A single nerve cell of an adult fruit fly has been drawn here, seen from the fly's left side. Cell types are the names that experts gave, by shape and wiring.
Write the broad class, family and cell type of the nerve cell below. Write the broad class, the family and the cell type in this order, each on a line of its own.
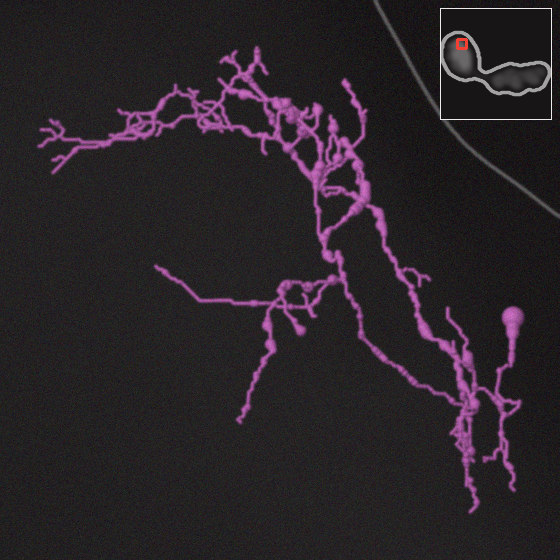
central-brain intrinsic neuron
hemilineage LHp2
CB2555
